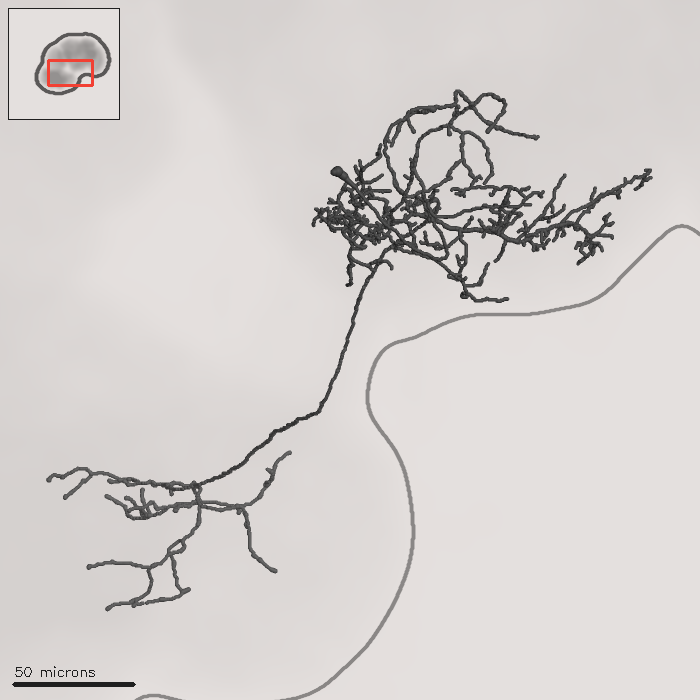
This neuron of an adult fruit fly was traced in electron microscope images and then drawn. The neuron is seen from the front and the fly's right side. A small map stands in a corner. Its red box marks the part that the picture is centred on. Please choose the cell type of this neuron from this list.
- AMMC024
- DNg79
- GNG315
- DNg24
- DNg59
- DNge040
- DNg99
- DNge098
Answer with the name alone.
DNge098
